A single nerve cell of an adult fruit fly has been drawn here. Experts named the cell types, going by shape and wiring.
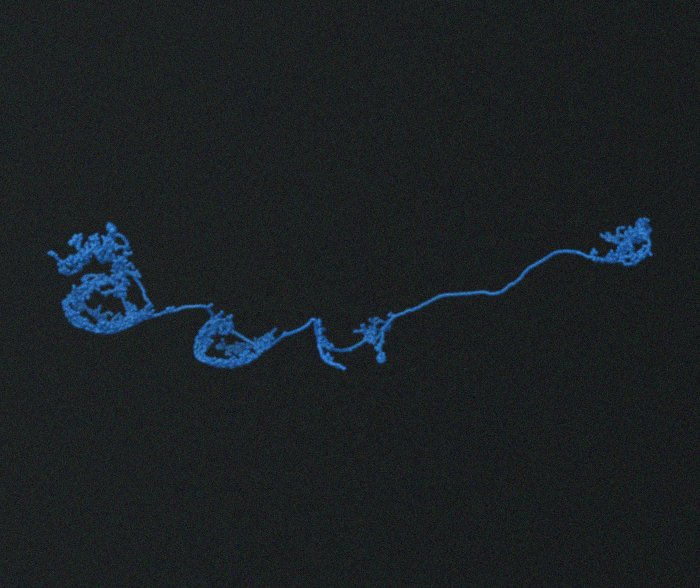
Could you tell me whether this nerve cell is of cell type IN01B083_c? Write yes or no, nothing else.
no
